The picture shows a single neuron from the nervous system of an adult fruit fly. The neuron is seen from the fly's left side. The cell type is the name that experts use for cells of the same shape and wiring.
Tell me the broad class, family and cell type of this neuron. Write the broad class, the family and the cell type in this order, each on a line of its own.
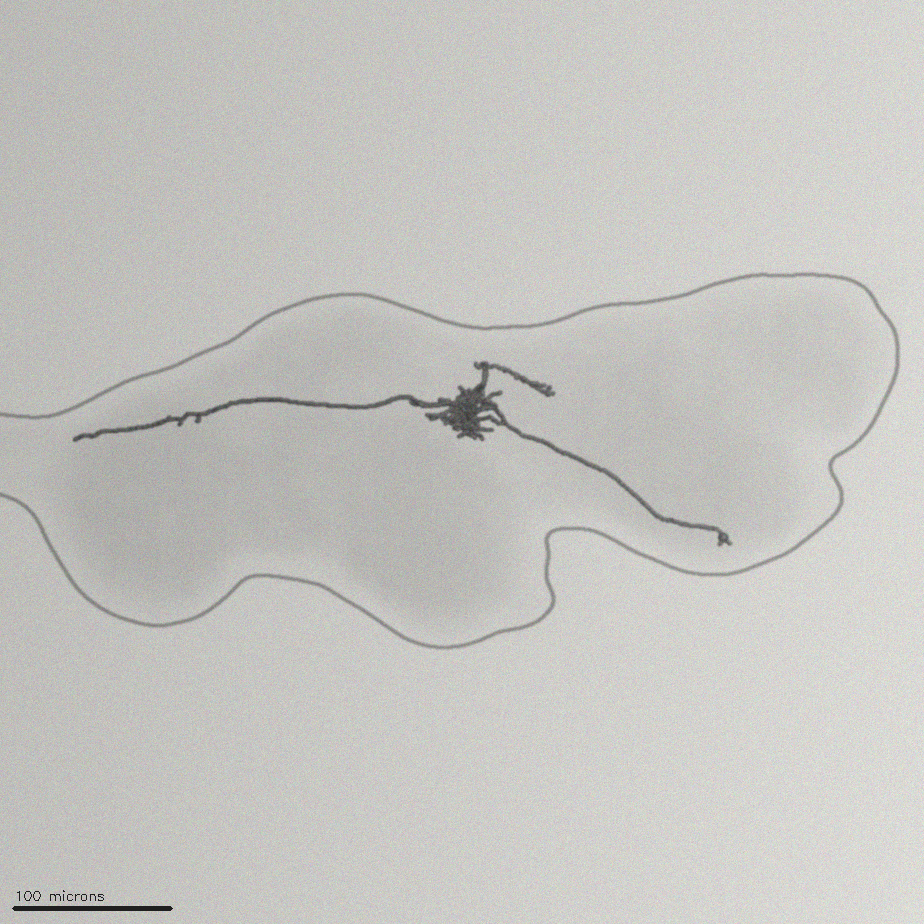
nerve-cord intrinsic neuron
hemilineage 07B
IN07B059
